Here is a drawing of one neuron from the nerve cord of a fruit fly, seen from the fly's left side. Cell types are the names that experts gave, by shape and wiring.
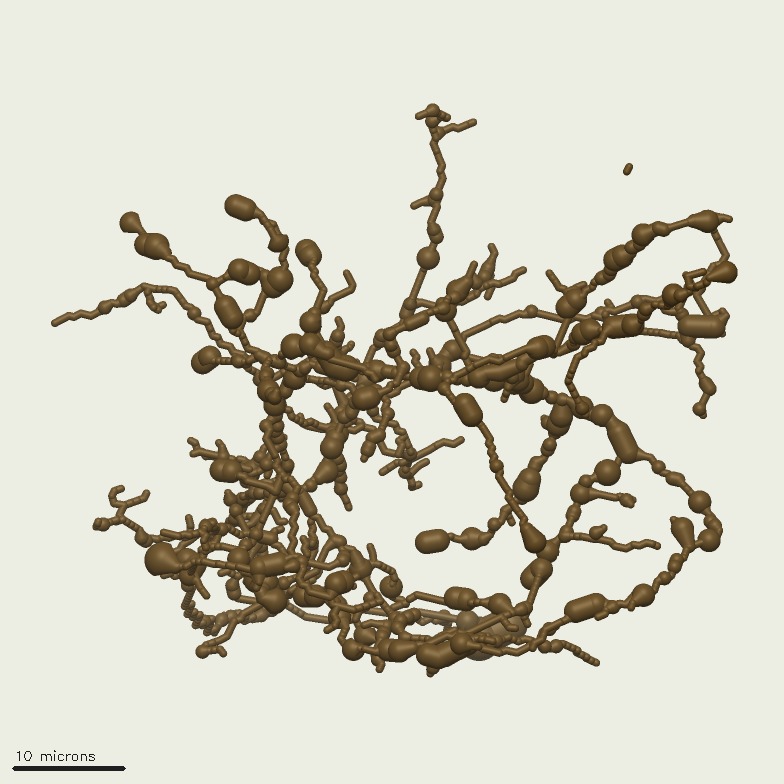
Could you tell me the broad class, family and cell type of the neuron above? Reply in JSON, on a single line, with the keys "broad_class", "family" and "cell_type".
{"broad_class": "nerve-cord intrinsic neuron", "family": "hemilineage 13B", "cell_type": "IN13B044"}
